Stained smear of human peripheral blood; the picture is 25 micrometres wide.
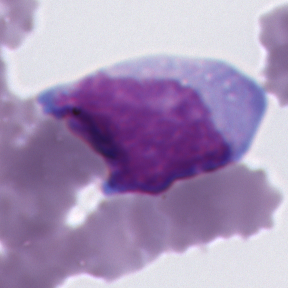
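Myeloblast with an irregular, angular outline that narrows to a point at its left end. An irregularly shaped nucleus, about 16 by 11 micrometres, occupies most of the cell and lies toward the lower left. Pale blue cytoplasm forms a broad crescent along the upper right side of the nucleus and only a thin rim elsewhere.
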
